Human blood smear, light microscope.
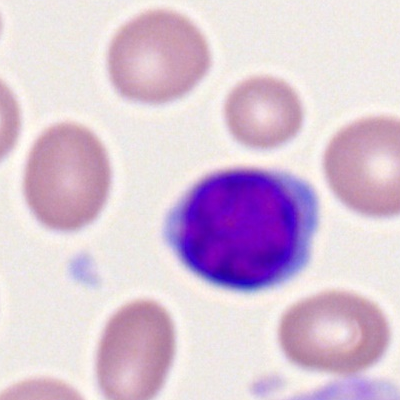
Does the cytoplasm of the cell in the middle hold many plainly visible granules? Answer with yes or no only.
No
